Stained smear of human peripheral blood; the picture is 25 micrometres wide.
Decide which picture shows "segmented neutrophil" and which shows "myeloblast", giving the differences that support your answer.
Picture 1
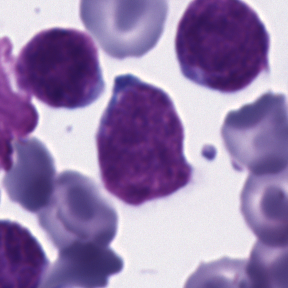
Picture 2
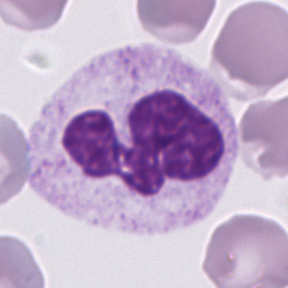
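Looking at the two, I'd put the myeloblast in picture 1 and the segmented neutrophil in picture 2. What strikes me first is how much nucleus there is: in picture 1 it is about 11 by 8 micrometres in a cell about 12 by 8 micrometres and fills about 90% of the area, leaving a thin bluish rim of cytoplasm at the top, while picture 2 has plentiful cytoplasm.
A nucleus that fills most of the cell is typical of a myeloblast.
Colour differs too: bluish in the myeloblast, pale pinkish-lilac in the neutrophil.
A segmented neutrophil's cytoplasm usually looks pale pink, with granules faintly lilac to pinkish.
As for granules, I see none in the myeloblast, whereas the neutrophil has them, though they leave the outline of its nucleus clear.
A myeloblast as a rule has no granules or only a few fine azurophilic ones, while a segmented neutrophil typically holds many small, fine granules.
The outline in picture 1 is irregular and somewhat angular, in picture 2 smoothly round.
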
